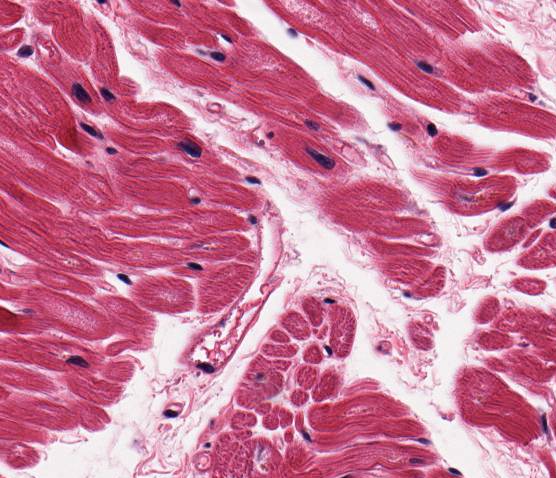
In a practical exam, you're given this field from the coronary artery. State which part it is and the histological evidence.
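Cardiac muscle. Fibres mostly cut lengthwise; a group cut across at bottom centre. Fibres branch and join one another, not separate parallel cylinders.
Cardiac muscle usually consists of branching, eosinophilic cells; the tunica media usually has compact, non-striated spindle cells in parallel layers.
Cytoplasm deep pink, with fine lengthwise striations. No fat cells.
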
